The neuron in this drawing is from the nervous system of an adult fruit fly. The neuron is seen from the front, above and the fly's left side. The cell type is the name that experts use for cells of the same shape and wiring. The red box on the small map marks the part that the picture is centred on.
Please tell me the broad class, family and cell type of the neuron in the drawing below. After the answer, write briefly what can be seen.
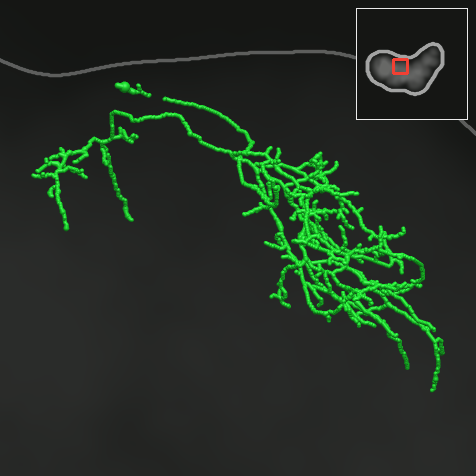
It is a central-brain intrinsic neuron. The family is hemilineage SLPpm3. The cell type is CB1628. The cell body is at the upper left of the picture. Dozens of branch ends can be seen.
